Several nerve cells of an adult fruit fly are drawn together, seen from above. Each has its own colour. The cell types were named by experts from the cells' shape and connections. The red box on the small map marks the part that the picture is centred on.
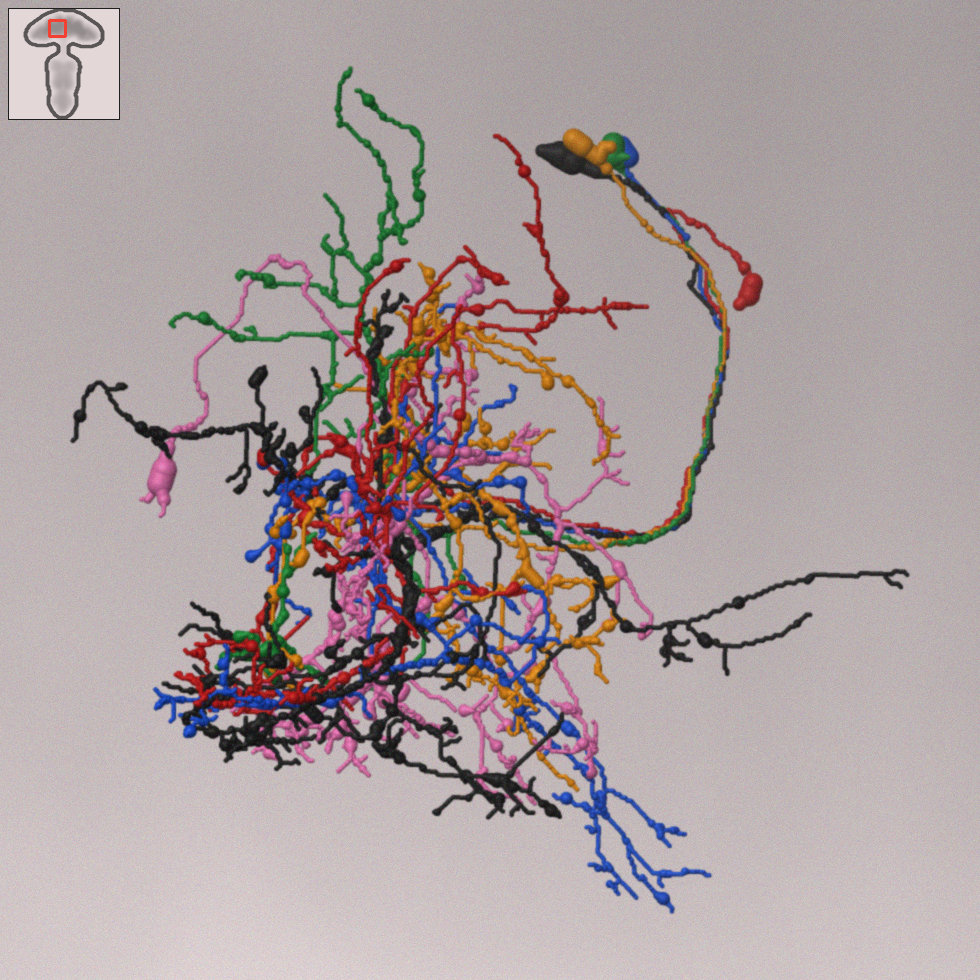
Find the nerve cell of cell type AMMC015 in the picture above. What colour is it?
pink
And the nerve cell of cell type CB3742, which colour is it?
black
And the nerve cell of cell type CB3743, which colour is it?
green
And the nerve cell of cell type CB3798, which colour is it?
blue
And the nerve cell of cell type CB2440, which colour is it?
orange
